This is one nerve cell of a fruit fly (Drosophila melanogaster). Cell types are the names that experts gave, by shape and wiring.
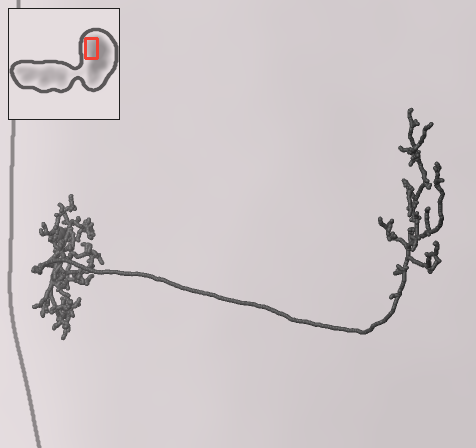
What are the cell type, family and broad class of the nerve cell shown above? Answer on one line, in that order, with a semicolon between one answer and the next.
Tm31; Tm; optic-lobe intrinsic neuron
